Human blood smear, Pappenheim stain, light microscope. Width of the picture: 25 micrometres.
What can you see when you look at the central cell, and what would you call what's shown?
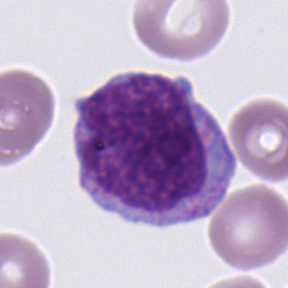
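A round nucleus, with no lobes and no deep indentation, lies off-centre toward the upper left. The widest rim of cytoplasm is therefore at the lower right. No coarse granules and no vacuoles are present in the cytoplasm. This is an atypical promyelocyte.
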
